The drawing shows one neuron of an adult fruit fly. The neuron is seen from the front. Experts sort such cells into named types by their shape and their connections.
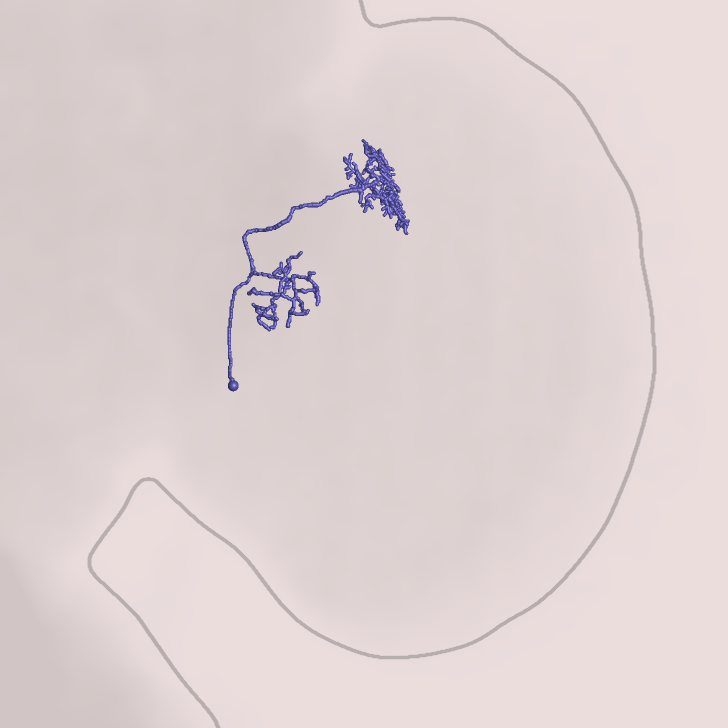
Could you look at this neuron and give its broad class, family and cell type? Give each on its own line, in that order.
visual projection neuron
hemilineage VPNv1
LC17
